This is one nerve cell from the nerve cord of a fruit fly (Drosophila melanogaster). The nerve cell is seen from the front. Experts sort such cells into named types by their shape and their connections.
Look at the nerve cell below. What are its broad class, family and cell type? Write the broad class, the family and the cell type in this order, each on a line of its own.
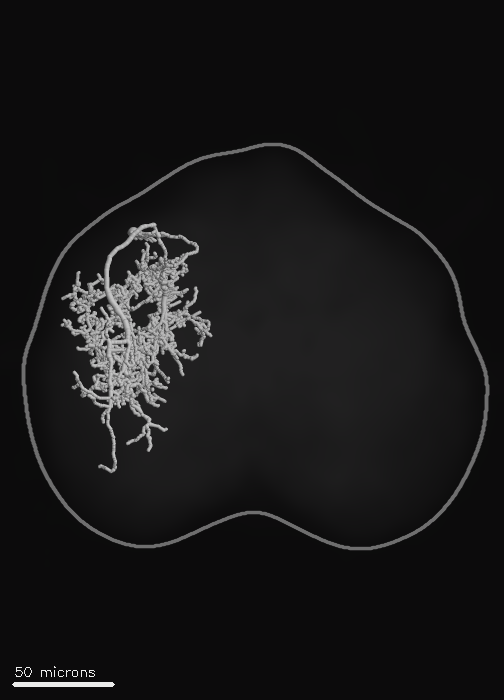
nerve-cord intrinsic neuron
hemilineage 03A
IN03A001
